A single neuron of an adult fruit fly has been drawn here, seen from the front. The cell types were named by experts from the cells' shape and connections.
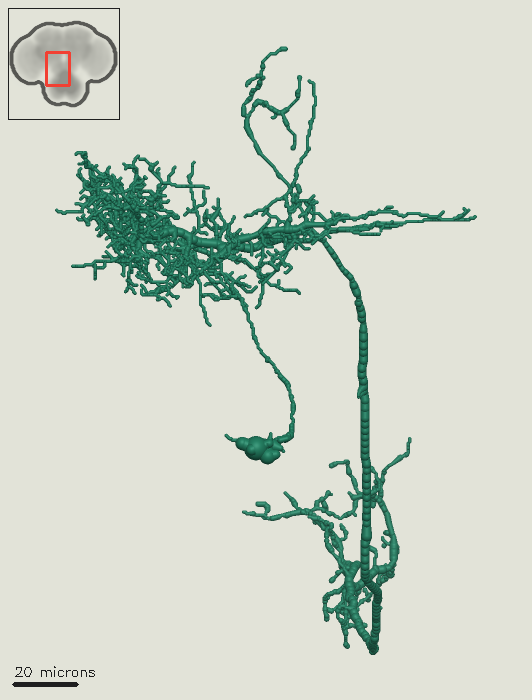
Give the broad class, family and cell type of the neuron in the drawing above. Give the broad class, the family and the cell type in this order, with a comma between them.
descending neuron, hemilineage MD3, DNg99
